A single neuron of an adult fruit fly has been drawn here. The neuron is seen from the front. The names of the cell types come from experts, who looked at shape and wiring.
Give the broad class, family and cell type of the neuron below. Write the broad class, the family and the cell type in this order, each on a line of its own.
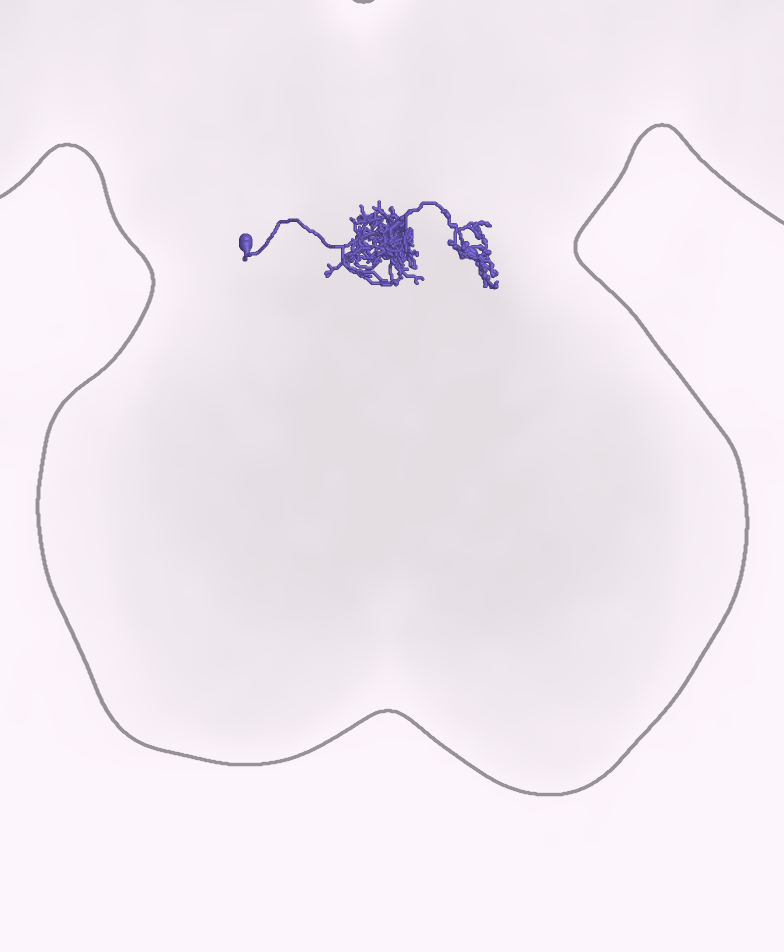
nerve-cord intrinsic neuron
hemilineage 06A
IN06A106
